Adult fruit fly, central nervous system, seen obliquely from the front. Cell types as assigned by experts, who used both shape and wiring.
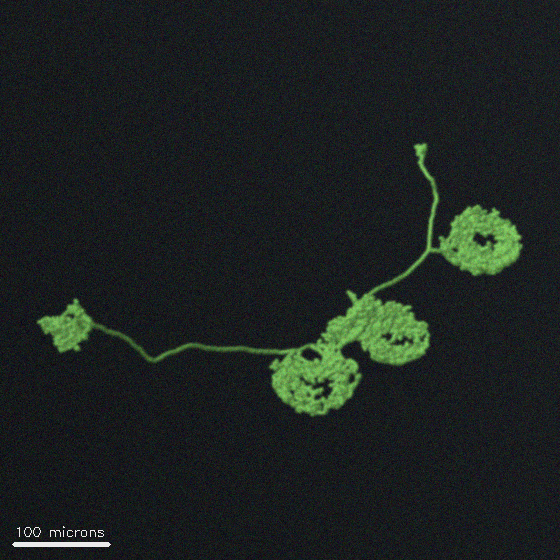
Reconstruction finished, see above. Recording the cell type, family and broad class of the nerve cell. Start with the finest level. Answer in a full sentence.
Type AN05B009 of hemilineage 05B, an ascending neuron.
